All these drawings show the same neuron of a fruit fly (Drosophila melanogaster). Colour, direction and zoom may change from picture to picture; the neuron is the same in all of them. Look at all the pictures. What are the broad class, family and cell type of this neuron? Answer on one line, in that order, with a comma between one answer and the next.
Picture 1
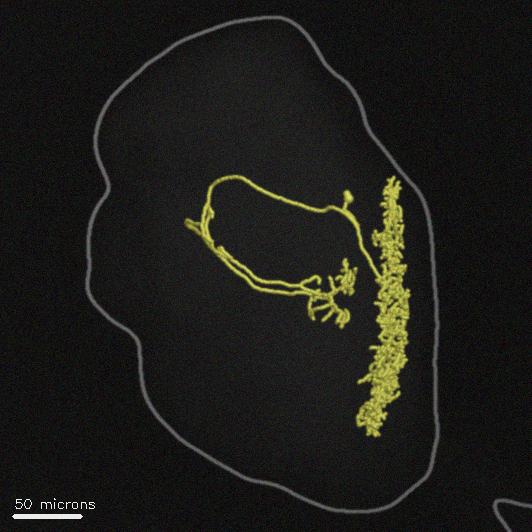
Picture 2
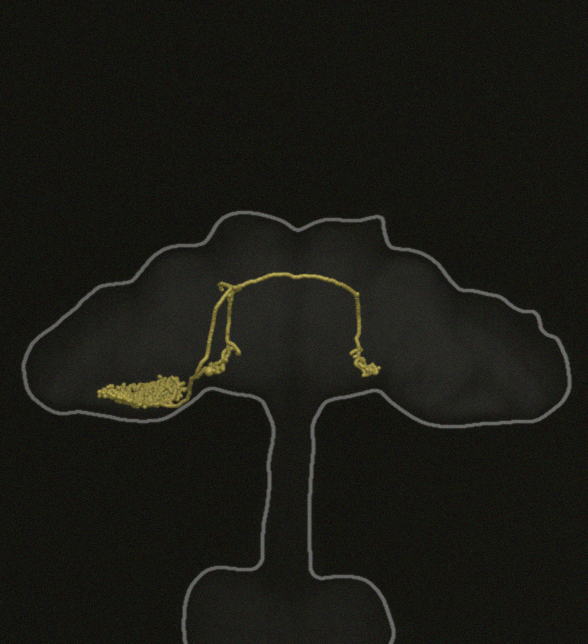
visual projection neuron, Nod, Nod3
